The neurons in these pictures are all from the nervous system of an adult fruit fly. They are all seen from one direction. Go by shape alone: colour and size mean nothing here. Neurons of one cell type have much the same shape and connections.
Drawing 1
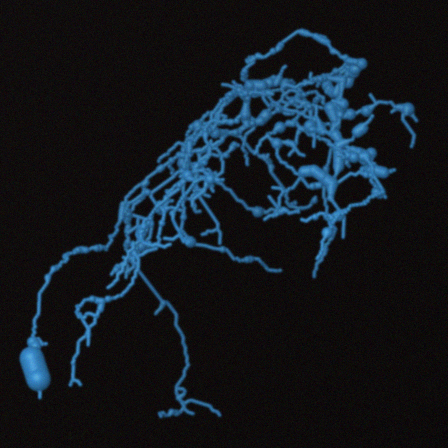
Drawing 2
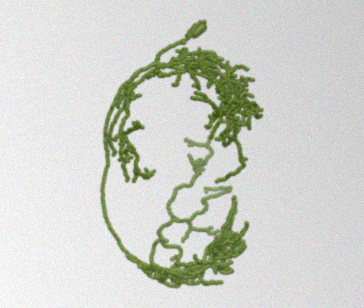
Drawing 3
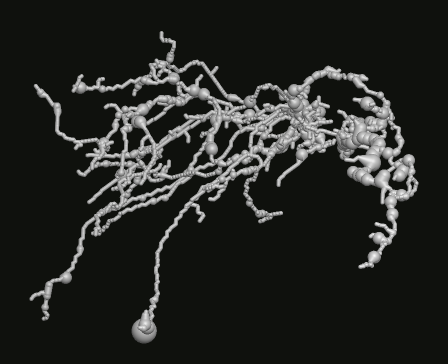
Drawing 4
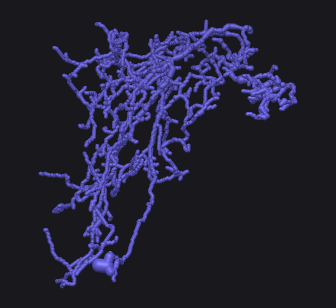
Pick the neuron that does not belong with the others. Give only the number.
2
